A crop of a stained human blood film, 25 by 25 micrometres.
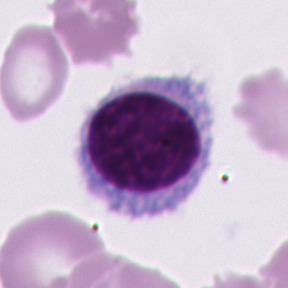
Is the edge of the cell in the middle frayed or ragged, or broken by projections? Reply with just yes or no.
Yes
